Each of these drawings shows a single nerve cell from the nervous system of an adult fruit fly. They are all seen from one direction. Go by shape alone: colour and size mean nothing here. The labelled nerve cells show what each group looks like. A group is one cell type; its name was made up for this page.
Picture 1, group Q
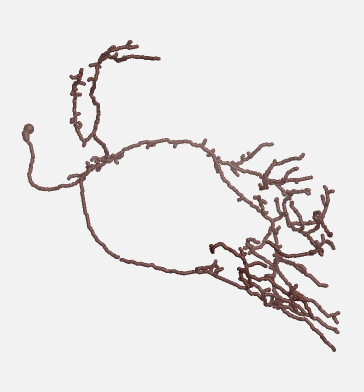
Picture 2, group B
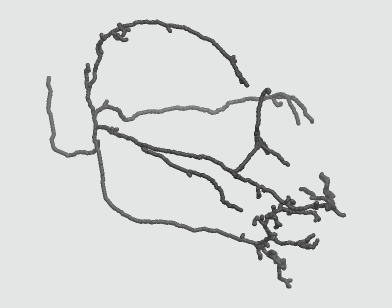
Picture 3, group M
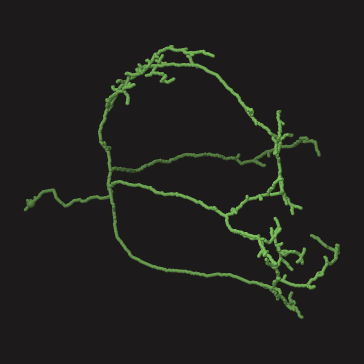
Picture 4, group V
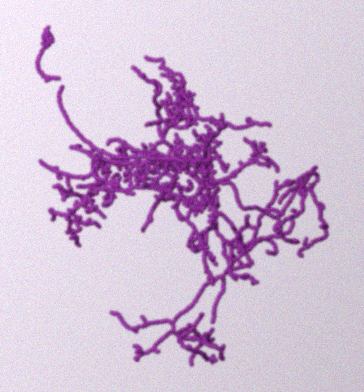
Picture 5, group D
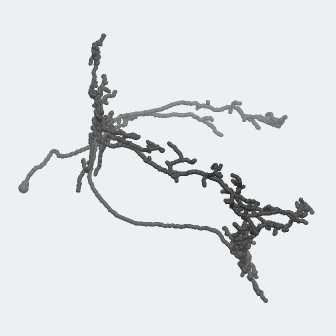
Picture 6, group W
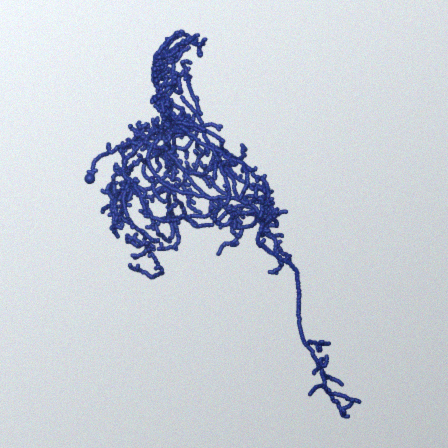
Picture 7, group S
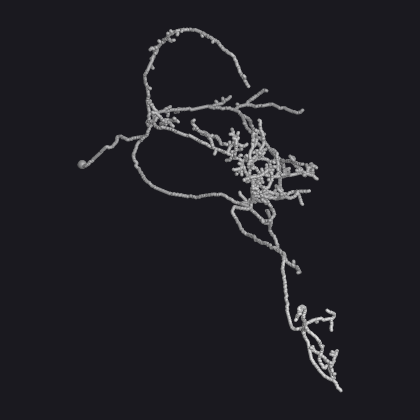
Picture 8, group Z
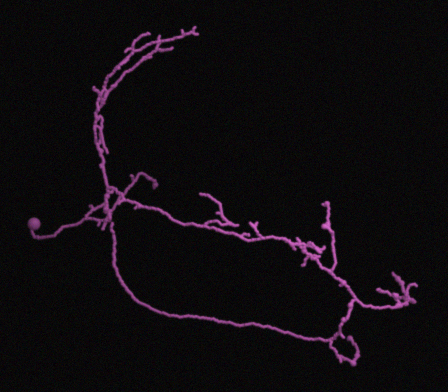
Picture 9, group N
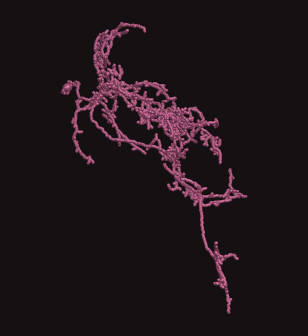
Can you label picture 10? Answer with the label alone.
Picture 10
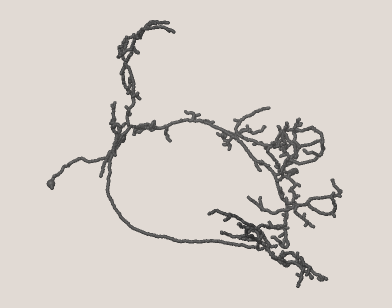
group Q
